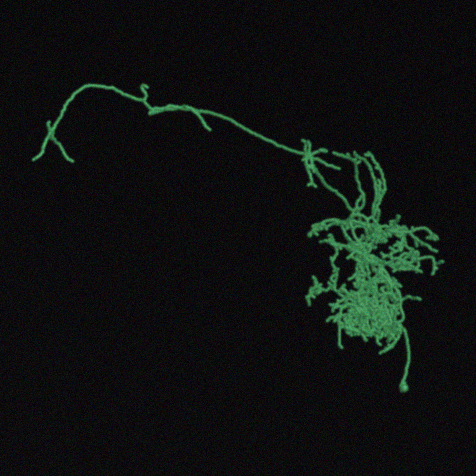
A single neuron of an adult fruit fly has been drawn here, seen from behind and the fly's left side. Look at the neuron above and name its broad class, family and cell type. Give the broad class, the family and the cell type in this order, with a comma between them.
central-brain intrinsic neuron, hemilineage VLPl&p2_lateral, AVLP110_b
